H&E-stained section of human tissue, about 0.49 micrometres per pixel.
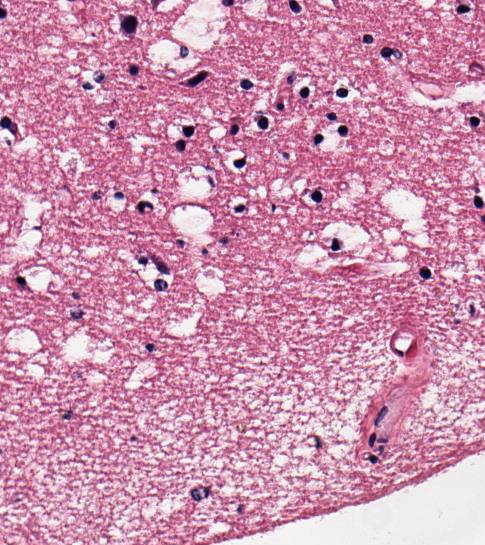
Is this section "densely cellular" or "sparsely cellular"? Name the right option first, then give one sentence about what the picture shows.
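Sparsely cellular. Cells are sparse and lie singly, spread across the matrix without forming sheets or clusters.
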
